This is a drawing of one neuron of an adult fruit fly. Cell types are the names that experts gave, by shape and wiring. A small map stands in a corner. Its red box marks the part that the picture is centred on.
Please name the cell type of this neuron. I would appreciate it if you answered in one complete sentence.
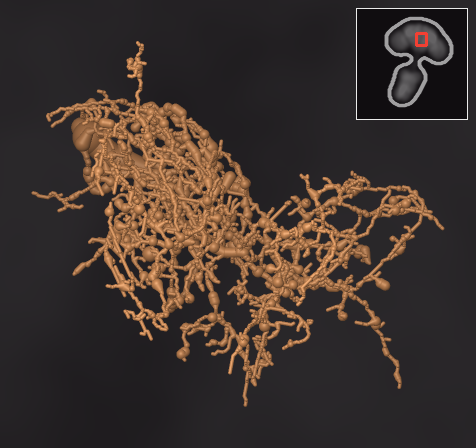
This neuron is a member of the GNG051 cell type.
